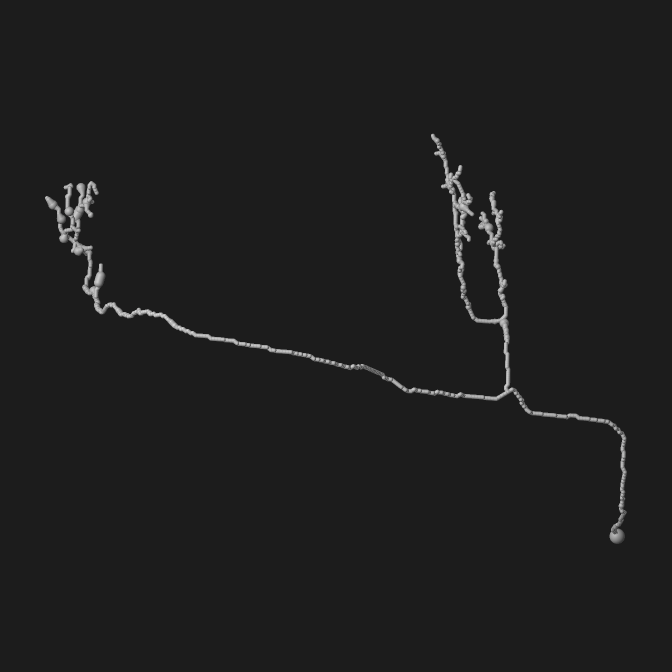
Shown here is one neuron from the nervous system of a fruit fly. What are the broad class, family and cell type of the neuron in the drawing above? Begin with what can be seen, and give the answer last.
The cell body is at the lower right of the picture. As drawn here it is wider than it is tall. This is an optic-lobe intrinsic neuron. Its family is Tm. It is of cell type Tm33.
